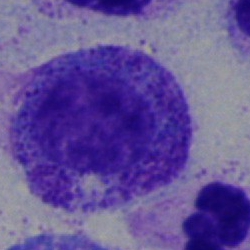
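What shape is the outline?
Roughly round.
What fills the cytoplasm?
Coarse dark purple granules, crowded together.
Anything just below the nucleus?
Yes, a pale clear area in the cytoplasm.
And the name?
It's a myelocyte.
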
